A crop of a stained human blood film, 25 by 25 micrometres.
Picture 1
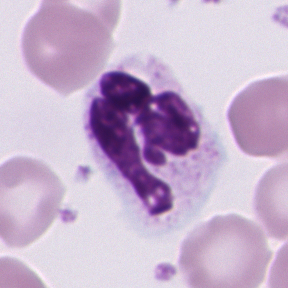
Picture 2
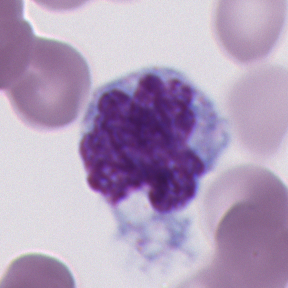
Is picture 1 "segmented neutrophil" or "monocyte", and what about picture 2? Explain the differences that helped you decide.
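Let's start with the names: the cell in picture 1 is a segmented neutrophil, and the one in picture 2 is a monocyte. Look first at the segmented neutrophil's nucleus, a bent, lobed mass of several connected segments, with dark purple, coarsely clumped chromatin.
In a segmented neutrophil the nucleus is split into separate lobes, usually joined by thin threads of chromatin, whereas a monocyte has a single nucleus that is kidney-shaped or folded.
Around that nucleus the cytoplasm is pale and faintly pinkish-lilac, with fine, small violet-pink granules scattered through it.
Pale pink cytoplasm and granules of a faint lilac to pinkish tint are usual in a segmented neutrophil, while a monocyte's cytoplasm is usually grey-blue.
Now turn to the monocyte: its cytoplasm holds only scattered faint purplish specks, not coarse bright granules. It is surrounded by pale pink-lilac red cells, none of which overlap it. One thing the two share is that neither nucleus shows any nucleoli. Finally, the segmented neutrophil's outline is a rounded oval, taller than it is wide.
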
